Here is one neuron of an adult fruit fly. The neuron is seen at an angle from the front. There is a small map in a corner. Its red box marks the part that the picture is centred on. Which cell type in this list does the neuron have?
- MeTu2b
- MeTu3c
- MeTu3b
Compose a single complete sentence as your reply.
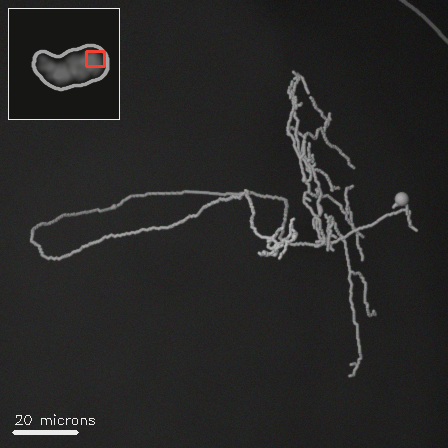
The cell type to which this neuron belongs is MeTu2b.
